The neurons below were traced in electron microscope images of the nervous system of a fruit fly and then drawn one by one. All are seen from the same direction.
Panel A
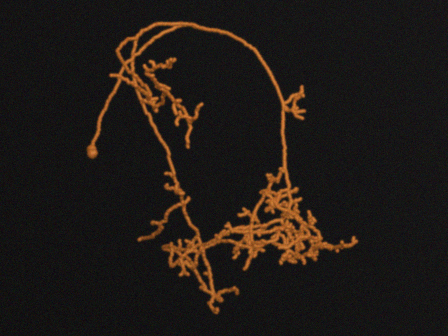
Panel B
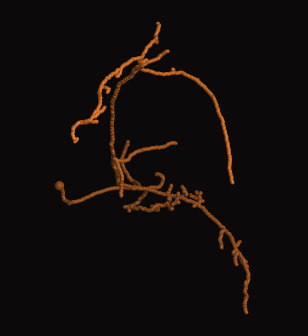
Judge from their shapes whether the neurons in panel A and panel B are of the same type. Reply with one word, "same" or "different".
different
